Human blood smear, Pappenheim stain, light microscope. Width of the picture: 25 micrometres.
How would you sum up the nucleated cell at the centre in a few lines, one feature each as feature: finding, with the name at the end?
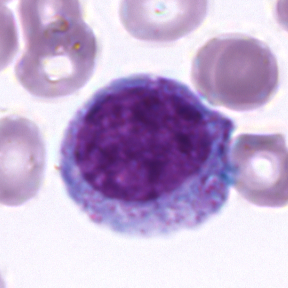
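Size: about 15 micrometres across
Chromatin: dark purple, mottled with darker and lighter areas
Cytoplasm: pale greyish blue, rim widest below the nucleus
Granules: fine, reddish-purple, scattered, most visible in the lower cytoplasm
Cell: promyelocyte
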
